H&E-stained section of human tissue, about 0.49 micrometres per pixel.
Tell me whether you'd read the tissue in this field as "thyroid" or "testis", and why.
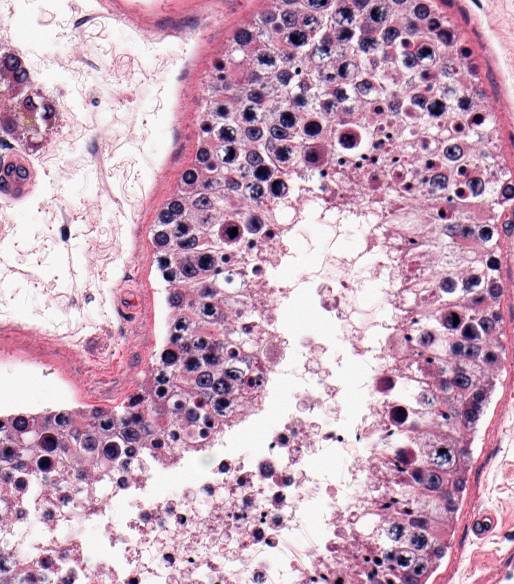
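This is testis. The lining decides it for me: the tubule's epithelium is many cell layers thick.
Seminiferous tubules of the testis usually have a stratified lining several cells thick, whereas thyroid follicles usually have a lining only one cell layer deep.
Looking closer, most of the epithelial cells are round, with large, round, darkly stained nuclei. I also notice pale pink cytoplasmic columns running radially from the wall toward the lumen on the right side of the large tubule. Each tubule is bounded by a thin, wavy, pink fibrous layer.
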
